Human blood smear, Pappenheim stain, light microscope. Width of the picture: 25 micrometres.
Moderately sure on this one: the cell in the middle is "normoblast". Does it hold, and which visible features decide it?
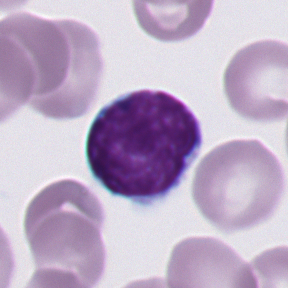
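Chromatin: dark purple and coarsely clumped, with paler gaps between the clumps and no nucleoli showing.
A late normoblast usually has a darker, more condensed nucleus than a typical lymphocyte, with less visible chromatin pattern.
Those clumps and gaps go with typical lymphocyte. Granules: none in the thin rim of cytoplasm.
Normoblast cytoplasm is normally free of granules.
So that point doesn't count against normoblast. Otherwise, no vacuoles show, a faint greenish fringe runs along the left edge, and the round nucleus, about 9 micrometres across, fills about 90% of a cell about 10 micrometres across. Verdict: typical lymphocyte, not normoblast.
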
